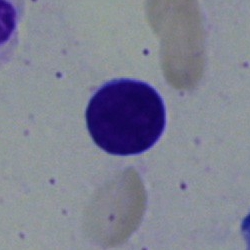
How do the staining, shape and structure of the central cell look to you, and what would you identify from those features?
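The outline of the cell is smooth and round. Its chromatin is dense and stains dark purple-blue throughout. No distinct rim of cytoplasm can be made out around the nucleus, and no granules are seen within the cell. This is a lymphocyte.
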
